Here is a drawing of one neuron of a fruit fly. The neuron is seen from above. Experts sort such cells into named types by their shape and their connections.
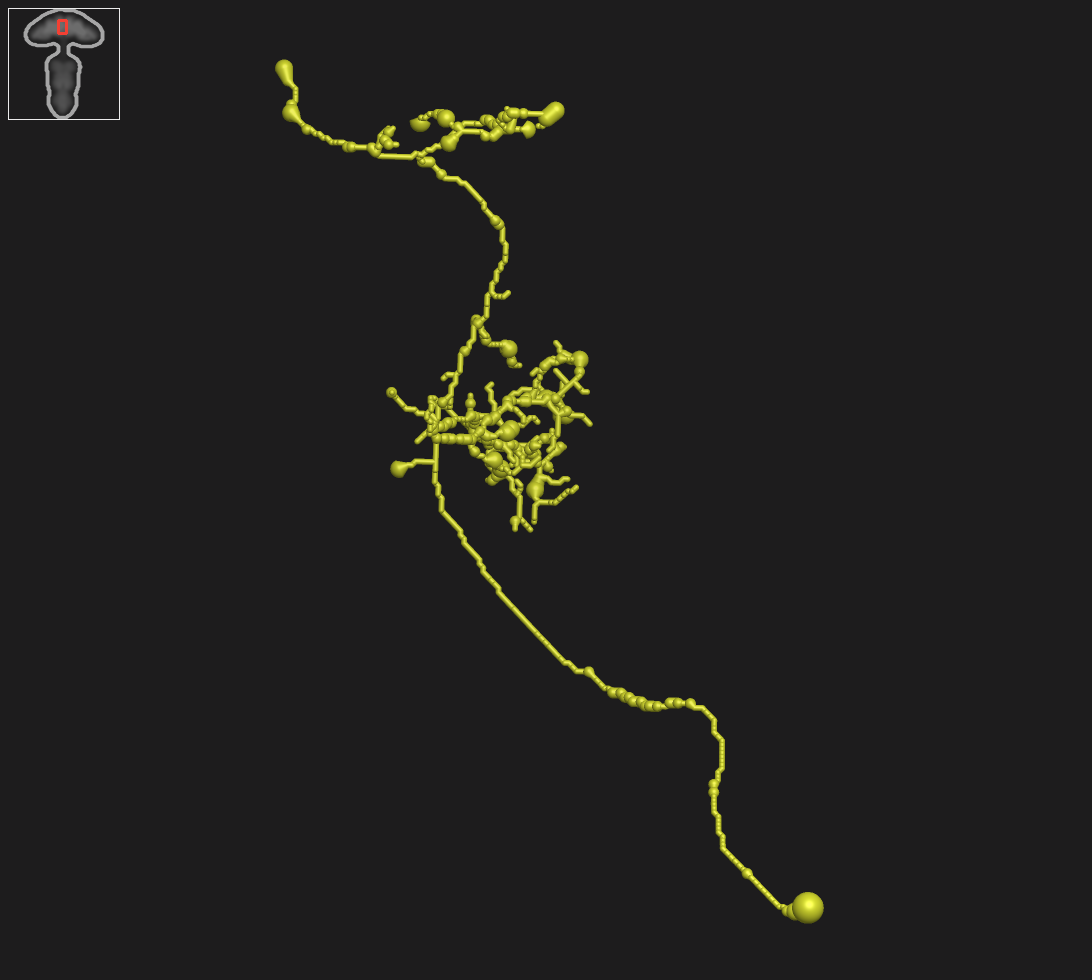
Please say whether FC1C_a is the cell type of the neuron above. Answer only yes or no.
yes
